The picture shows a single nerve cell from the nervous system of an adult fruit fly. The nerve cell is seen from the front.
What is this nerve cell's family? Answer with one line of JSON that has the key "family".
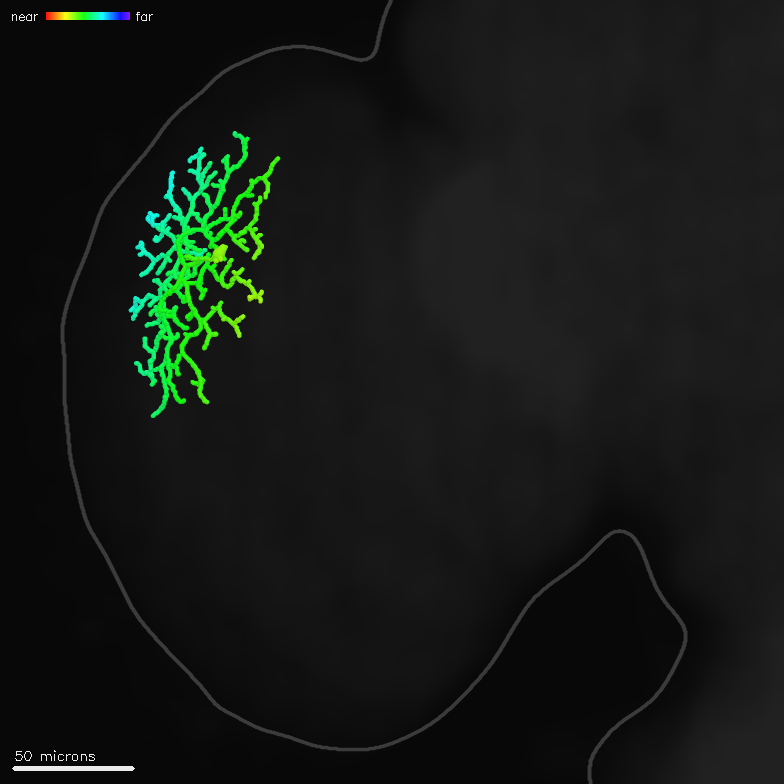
{"family": "Dm"}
